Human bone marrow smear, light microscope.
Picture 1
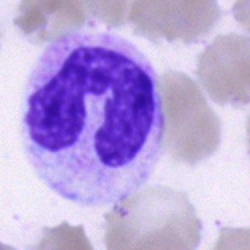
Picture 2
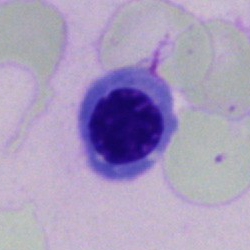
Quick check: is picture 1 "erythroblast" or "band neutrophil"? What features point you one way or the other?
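The band neutrophil appears in picture 1; picture 2 shows an erythroblast. The band neutrophil has a smooth, oval outline, and its nucleus is bent into a U with the opening facing downward.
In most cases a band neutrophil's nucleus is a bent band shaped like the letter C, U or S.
Its chromatin is dense, clumped and deep purple.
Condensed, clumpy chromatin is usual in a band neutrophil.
A pale red cell lies against its right edge. The erythroblast, by contrast, is roughly round, and its chromatin is dense and dark purple.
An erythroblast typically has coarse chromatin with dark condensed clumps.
Neither nucleus shows nucleoli. The erythroblast's cytoplasm is blue, contains no visible granules, and forms a rim that is thinner on the left side than on the right.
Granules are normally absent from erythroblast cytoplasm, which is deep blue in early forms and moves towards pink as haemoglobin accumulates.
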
